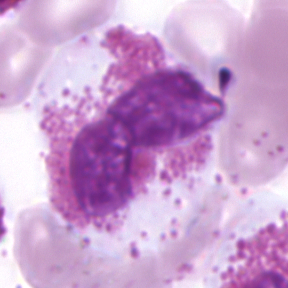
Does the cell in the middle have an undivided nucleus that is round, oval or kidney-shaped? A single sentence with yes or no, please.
No, into separate lobes the nucleus of the cell is divided.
